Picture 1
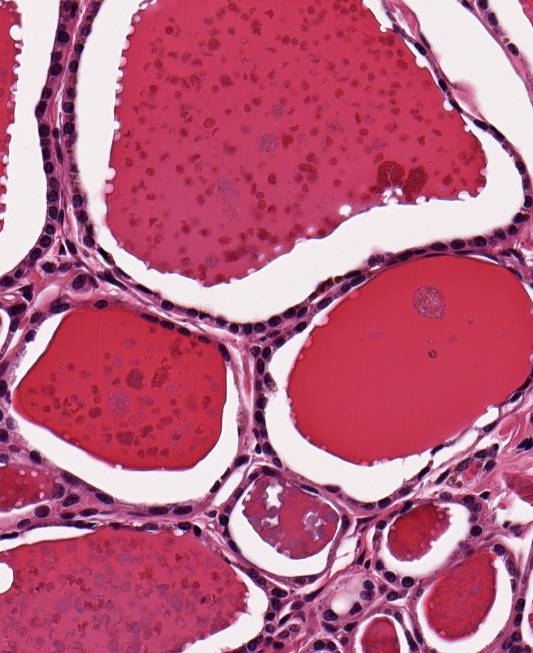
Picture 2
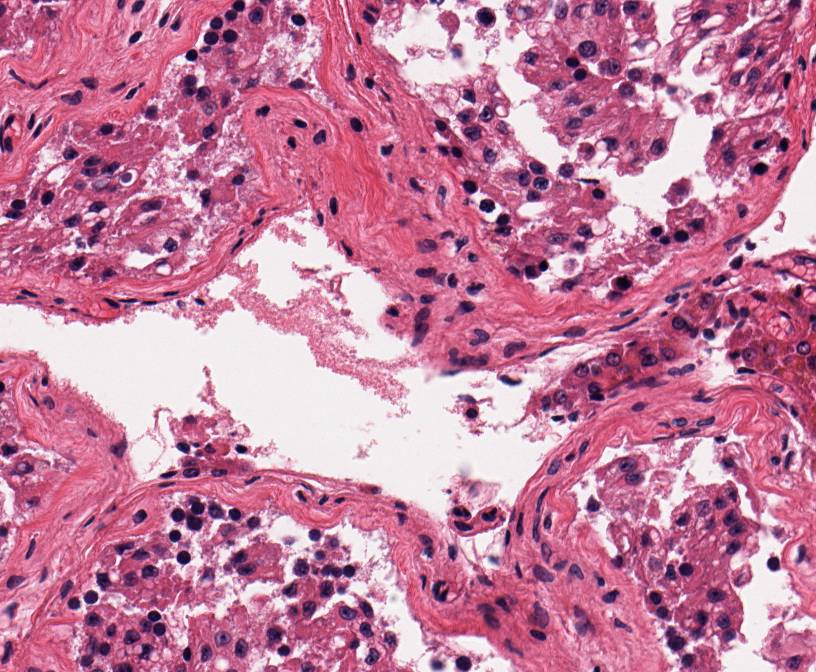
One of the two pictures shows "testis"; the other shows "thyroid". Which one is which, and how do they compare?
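Picture 1 is thyroid; picture 2 is testis. The thyroid consists of closely packed rounded follicles with thin partitions, lined by a single layer of flattened to low cuboidal epithelial cells whose small, dark nuclei are uniformly round to oval, and deep pink eosinophilic colloid fills the lumens. In the testis, wavy eosinophilic fibres form bands parallel to the edges of the cell compartments, with nuclei elongated and flattened along the fibres. Many compartment cells have small, round, densely dark nuclei, and some show abundant pink granular cytoplasm around a round central nucleus.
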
